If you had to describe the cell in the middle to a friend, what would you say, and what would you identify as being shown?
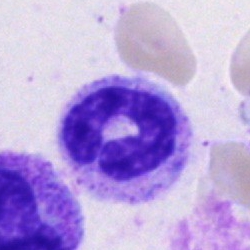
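Let me see: the nucleus here is ring-shaped, with a pale hole in its centre. I find no nucleoli in it. Fine purple granules are scattered through the cytoplasm, and there are no vacuoles there. This one is a band neutrophil.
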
